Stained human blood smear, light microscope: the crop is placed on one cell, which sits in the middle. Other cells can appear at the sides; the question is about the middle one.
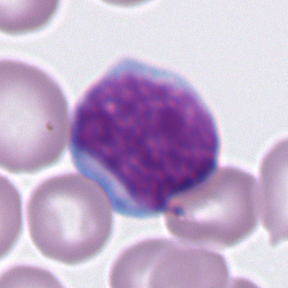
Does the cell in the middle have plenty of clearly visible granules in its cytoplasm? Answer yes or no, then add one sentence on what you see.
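No. No granules are visible in the cytoplasm.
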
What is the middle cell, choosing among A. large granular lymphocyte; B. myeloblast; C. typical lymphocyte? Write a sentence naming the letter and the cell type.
According to option B, which is correct, the cell in the middle is a myeloblast.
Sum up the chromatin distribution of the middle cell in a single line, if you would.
The chromatin is fine; coarse clumps are not a feature here.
